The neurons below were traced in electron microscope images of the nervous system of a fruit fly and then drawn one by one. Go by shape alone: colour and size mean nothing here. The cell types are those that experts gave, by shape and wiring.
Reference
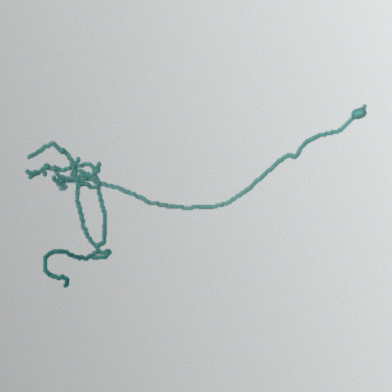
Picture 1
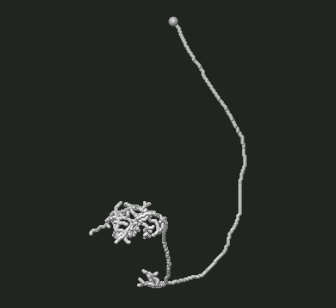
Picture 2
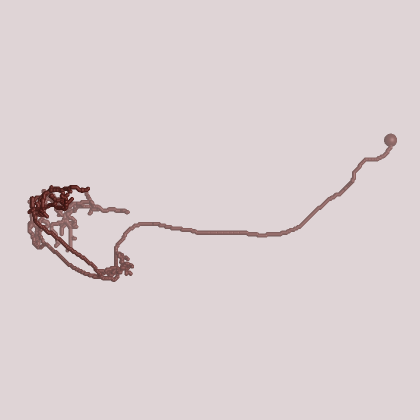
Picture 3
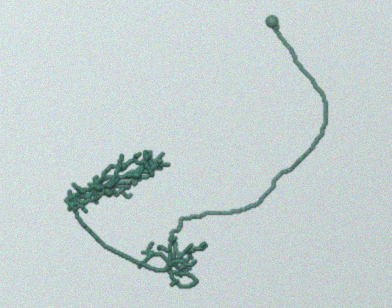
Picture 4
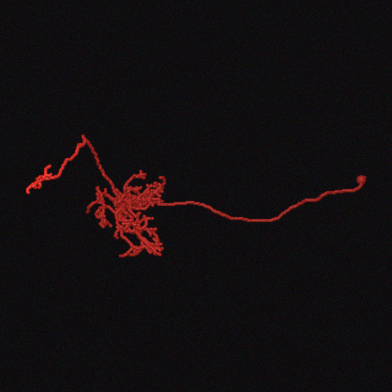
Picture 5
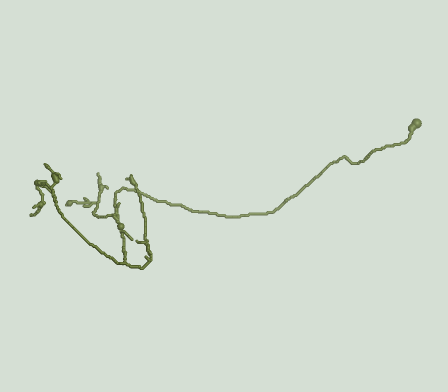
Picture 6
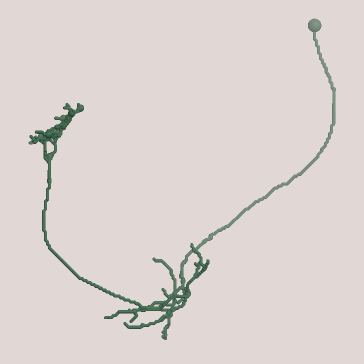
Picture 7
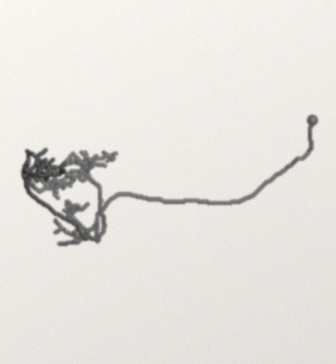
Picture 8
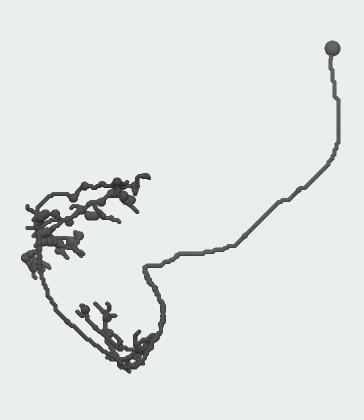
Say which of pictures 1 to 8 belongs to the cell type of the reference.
Picture 5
